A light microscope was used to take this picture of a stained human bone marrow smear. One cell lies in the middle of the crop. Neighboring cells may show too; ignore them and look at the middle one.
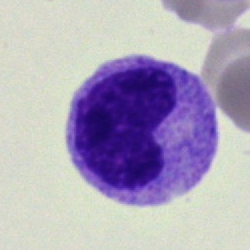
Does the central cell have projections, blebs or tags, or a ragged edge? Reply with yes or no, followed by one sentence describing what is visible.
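No. The cell outline is round and smooth.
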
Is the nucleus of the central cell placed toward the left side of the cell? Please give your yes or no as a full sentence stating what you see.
Yes, the cell has its nucleus set toward the left.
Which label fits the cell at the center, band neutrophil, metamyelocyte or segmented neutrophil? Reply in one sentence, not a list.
For this crop, the cell in the middle is a metamyelocyte.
